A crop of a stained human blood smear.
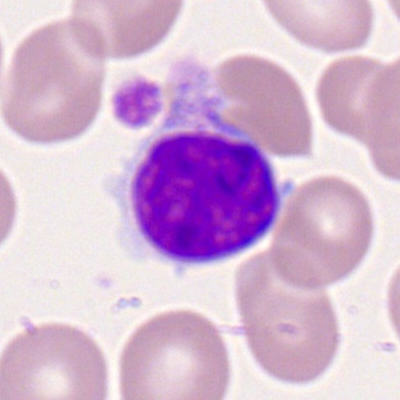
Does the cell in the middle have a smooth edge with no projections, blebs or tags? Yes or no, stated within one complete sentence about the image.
No, by its outline the cell is rough, not smooth and even.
